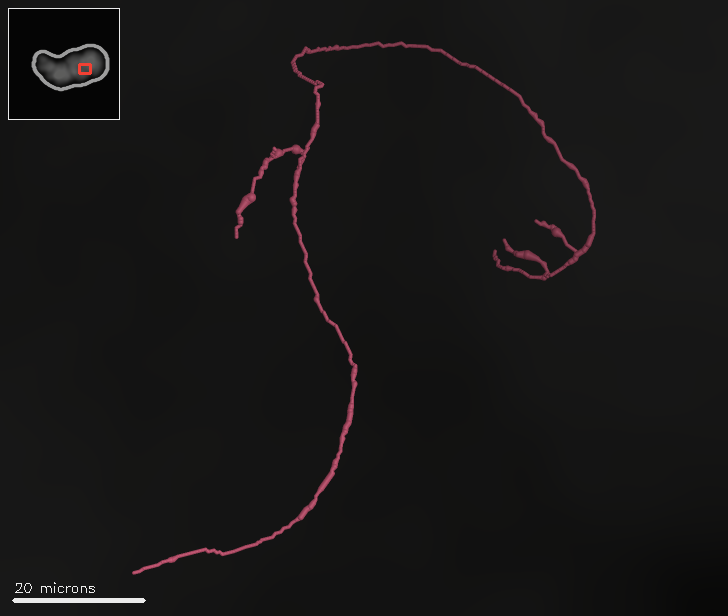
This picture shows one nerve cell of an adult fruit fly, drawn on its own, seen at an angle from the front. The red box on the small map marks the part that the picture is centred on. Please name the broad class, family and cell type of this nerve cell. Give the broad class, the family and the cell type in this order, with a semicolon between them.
sensory neuron entering the brain; class olfactory; ORN_DM2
